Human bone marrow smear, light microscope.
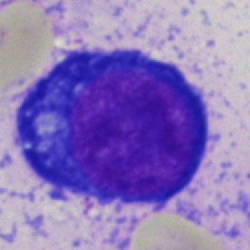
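Proerythroblast in a stained bone marrow smear. The outline is smooth and oval, without surface projections. The cytoplasm stains deep blue and is broadest on the left side of the cell. A few small pale vacuoles lie in that left part of the cytoplasm.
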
